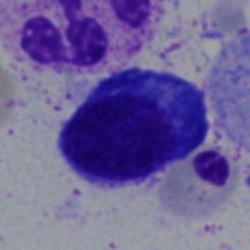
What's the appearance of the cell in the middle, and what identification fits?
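Deep blue stains the cytoplasm of this cell, and its palest part lies toward the upper right edge. The nucleus is very dark purple throughout. No distinct granules can be made out anywhere in the cell. This is a plasma cell.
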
